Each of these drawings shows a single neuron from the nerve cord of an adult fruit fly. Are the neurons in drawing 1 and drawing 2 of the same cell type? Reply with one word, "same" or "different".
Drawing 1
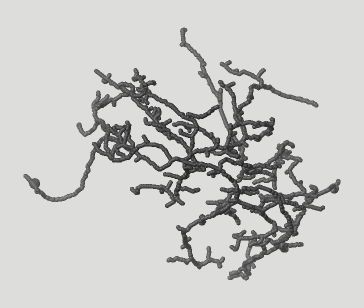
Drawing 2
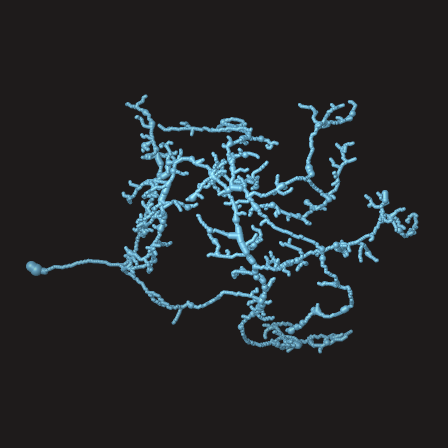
different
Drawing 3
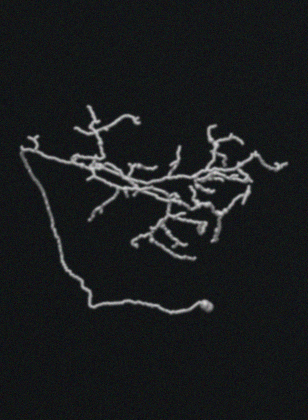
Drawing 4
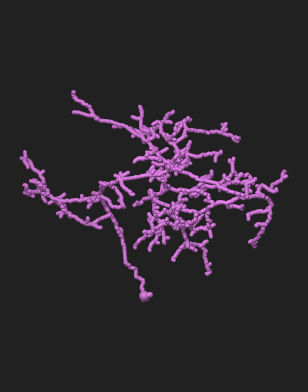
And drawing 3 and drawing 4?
different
